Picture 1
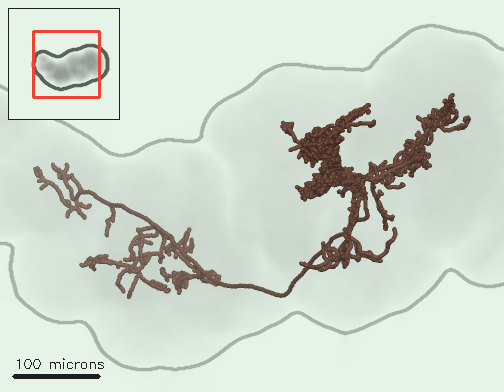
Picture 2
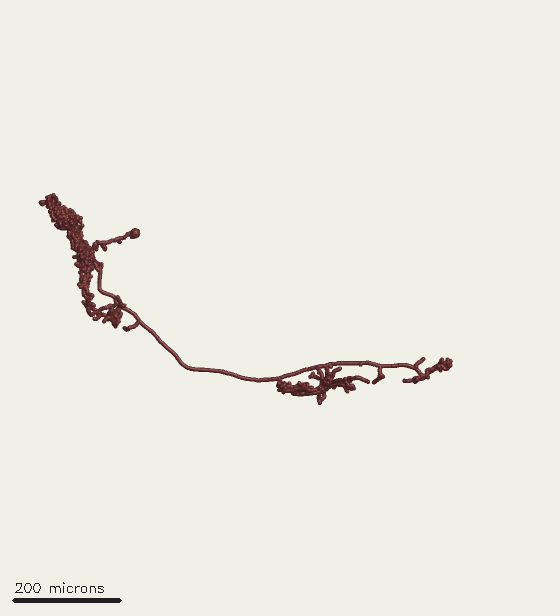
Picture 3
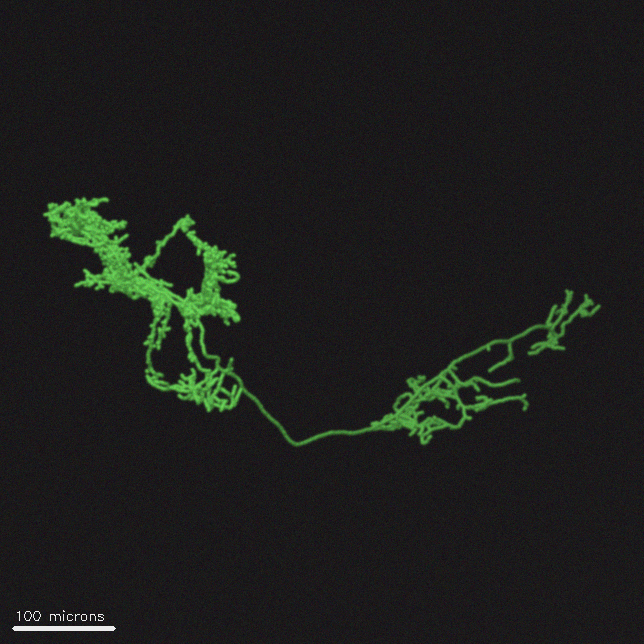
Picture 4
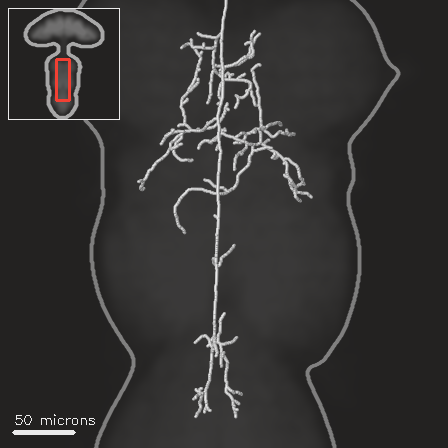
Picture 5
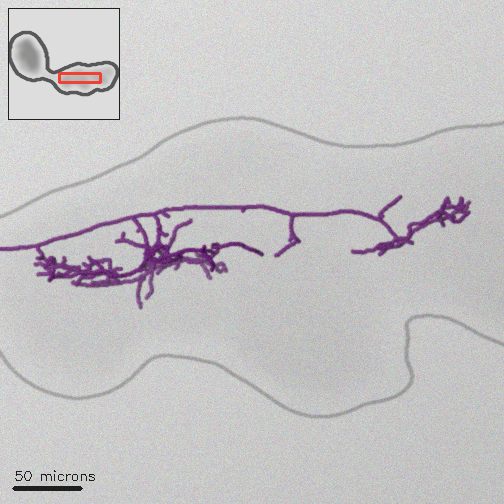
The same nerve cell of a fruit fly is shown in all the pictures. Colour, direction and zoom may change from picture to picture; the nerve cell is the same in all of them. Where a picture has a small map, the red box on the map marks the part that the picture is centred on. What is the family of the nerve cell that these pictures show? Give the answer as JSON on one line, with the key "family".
{"family": "DNp"}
